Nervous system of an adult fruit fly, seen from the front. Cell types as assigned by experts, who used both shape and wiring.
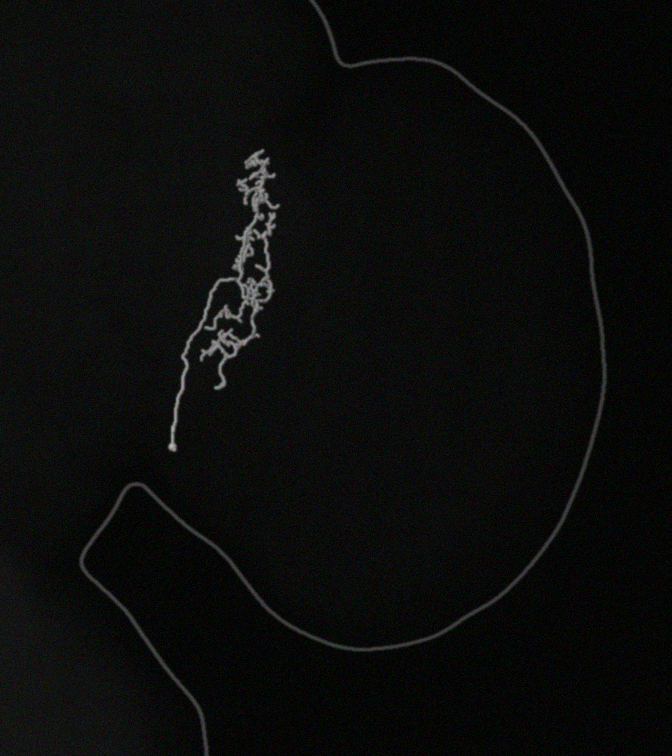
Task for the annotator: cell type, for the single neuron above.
Li34b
